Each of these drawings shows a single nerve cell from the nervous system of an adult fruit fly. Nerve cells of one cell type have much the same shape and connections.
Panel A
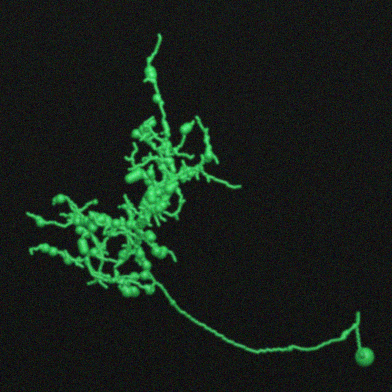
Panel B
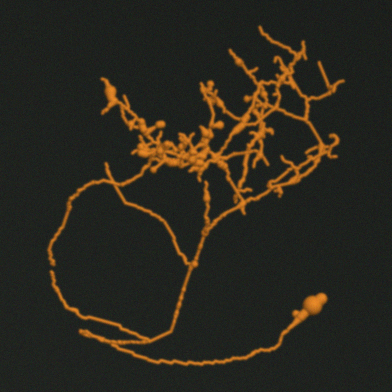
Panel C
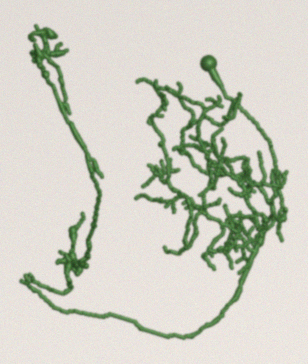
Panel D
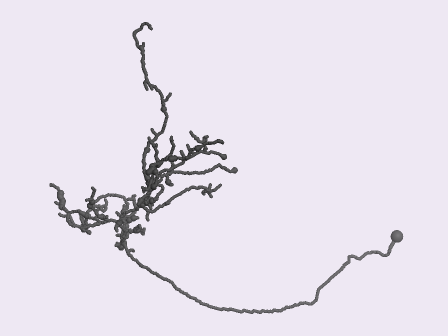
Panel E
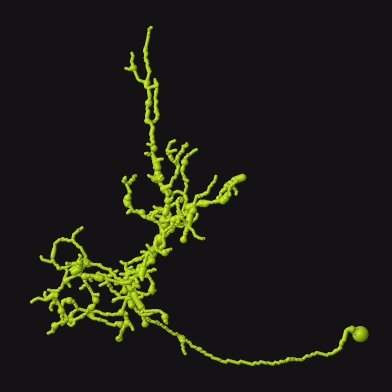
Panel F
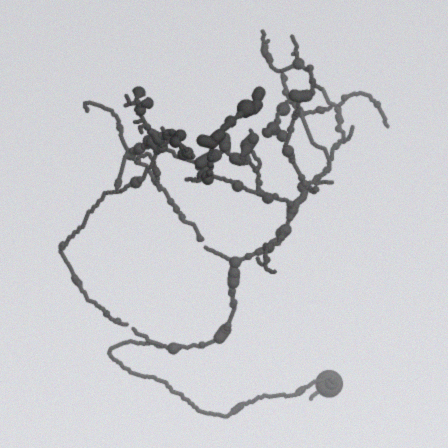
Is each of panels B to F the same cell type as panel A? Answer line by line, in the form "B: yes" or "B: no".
B: no
C: no
D: yes
E: yes
F: no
